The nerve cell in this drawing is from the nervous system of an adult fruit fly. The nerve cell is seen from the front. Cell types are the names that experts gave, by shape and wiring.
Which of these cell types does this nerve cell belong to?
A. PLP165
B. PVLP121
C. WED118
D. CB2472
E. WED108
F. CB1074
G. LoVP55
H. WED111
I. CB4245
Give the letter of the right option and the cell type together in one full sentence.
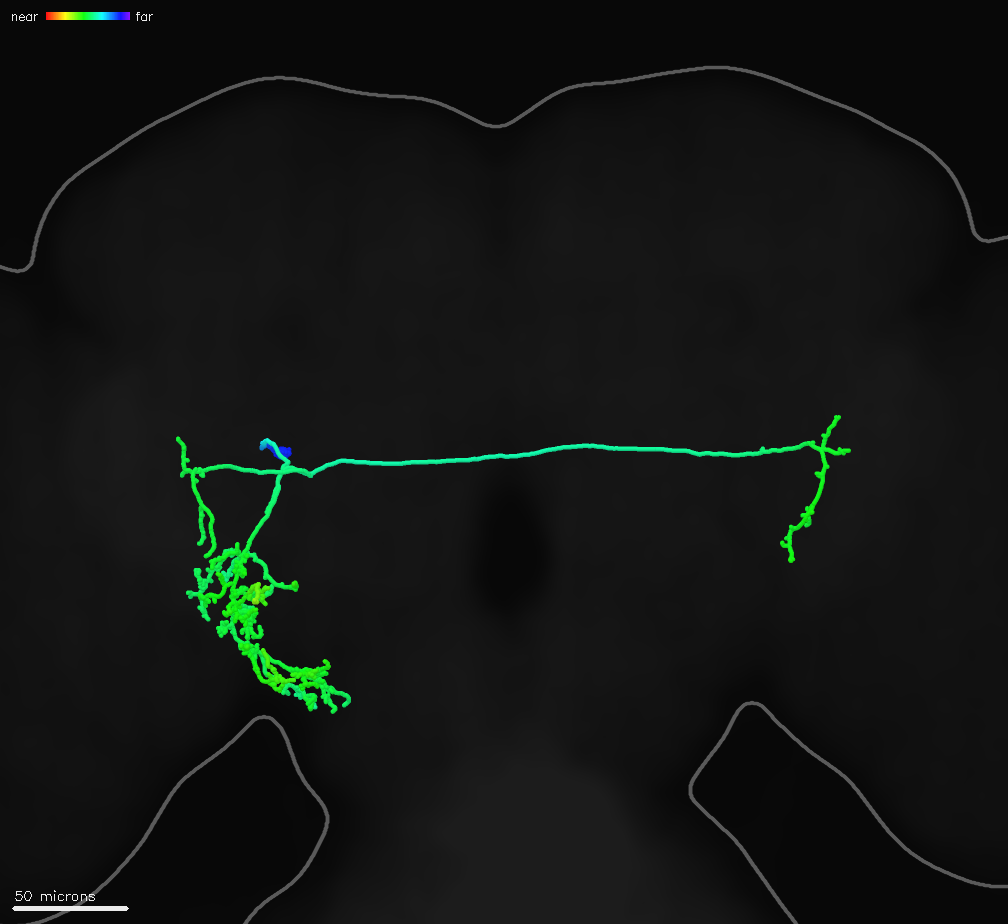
The cell type named WED118, option C, describes the nerve cell.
